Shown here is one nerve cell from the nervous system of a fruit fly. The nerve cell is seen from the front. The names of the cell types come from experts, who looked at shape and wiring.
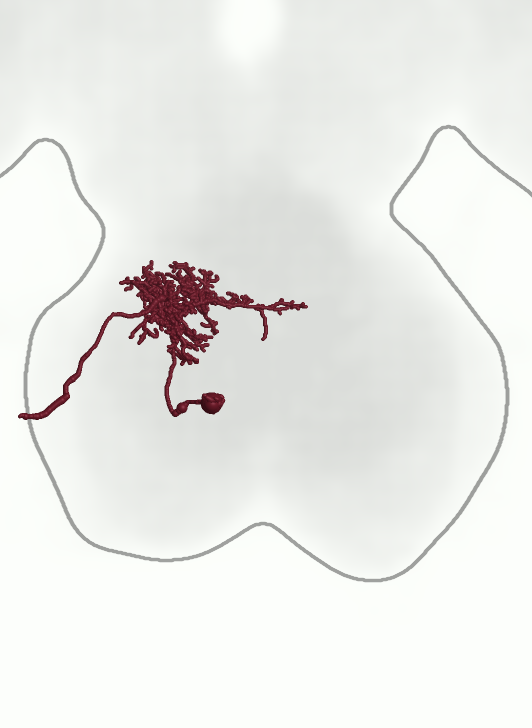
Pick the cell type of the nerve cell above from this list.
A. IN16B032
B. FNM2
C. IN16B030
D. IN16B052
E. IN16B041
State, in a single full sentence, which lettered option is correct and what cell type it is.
The nerve cell is categorized as cell type FNM2, option B.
